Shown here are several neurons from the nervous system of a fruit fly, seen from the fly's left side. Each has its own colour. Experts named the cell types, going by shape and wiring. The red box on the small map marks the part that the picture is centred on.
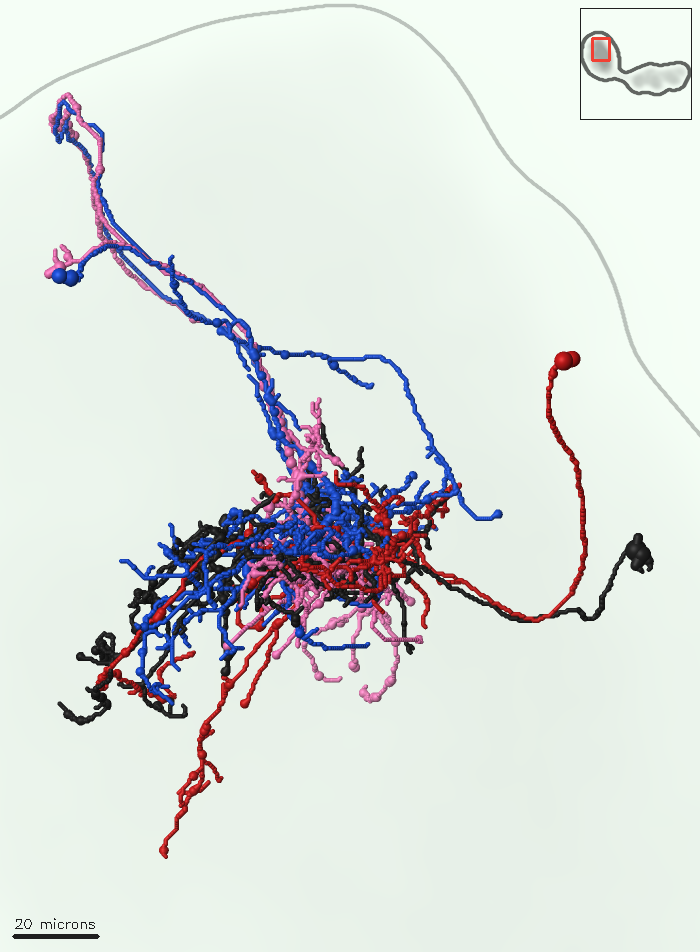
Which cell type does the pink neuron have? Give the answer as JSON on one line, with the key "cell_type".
{"cell_type": "PVLP008_a2"}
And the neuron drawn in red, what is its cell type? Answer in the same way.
{"cell_type": "AVLP469"}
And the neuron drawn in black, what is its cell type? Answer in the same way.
{"cell_type": "CB2396"}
